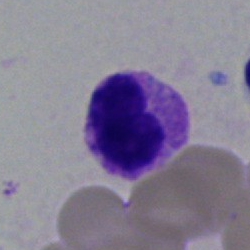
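Basophil. The outline looks roughly rounded, though slightly irregular and angular. Lilac-pink cytoplasm lies mostly on the right side of the nucleus, and it shows a fine purplish granularity. Checking for vacuoles in the cytoplasm, I find none.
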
